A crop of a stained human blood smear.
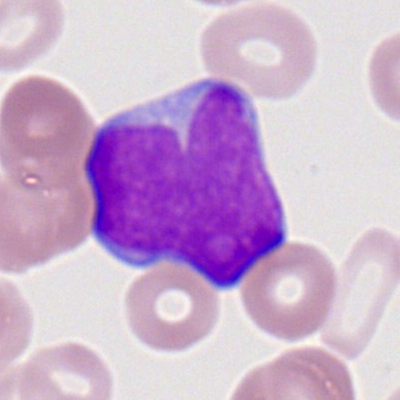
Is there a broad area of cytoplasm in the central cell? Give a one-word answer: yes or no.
No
